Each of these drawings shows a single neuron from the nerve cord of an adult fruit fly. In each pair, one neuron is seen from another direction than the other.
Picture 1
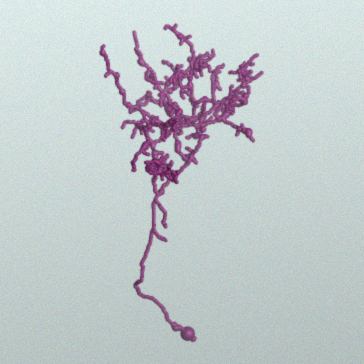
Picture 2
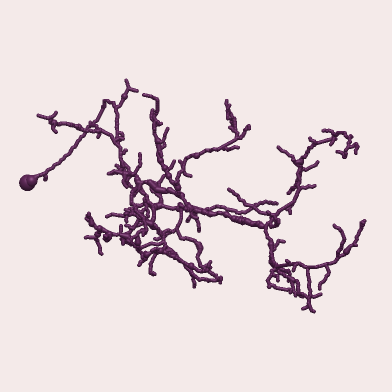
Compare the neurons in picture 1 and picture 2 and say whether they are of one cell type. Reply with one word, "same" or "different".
same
